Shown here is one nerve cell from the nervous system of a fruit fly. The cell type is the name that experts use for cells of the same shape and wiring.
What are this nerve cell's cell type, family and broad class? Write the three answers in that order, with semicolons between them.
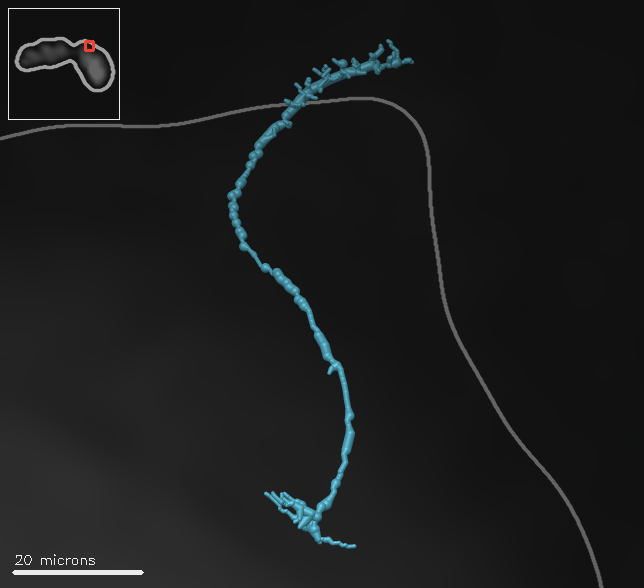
L3; L; optic-lobe intrinsic neuron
